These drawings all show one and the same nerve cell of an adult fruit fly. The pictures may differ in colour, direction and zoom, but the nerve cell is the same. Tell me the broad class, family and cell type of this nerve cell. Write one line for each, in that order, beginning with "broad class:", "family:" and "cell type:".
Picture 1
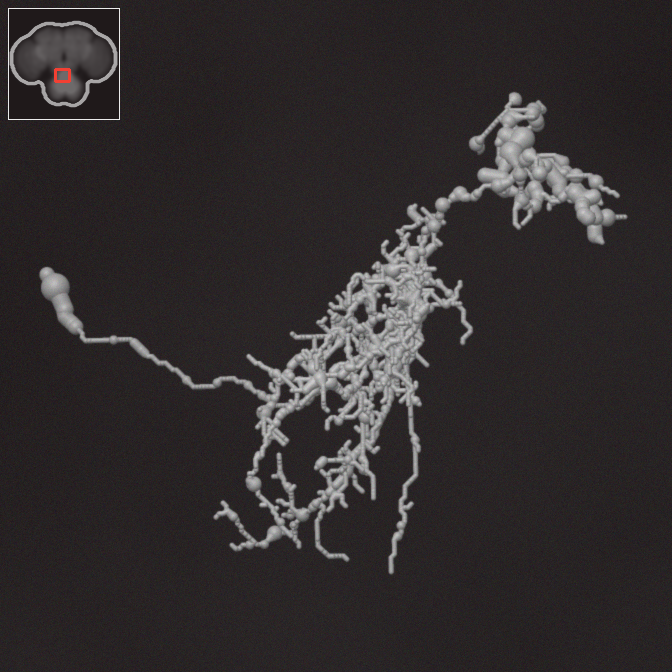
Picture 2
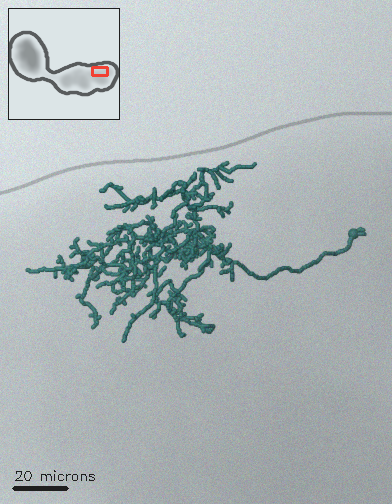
broad class: nerve-cord intrinsic neuron
family: hemilineage 06A
cell type: IN06A109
